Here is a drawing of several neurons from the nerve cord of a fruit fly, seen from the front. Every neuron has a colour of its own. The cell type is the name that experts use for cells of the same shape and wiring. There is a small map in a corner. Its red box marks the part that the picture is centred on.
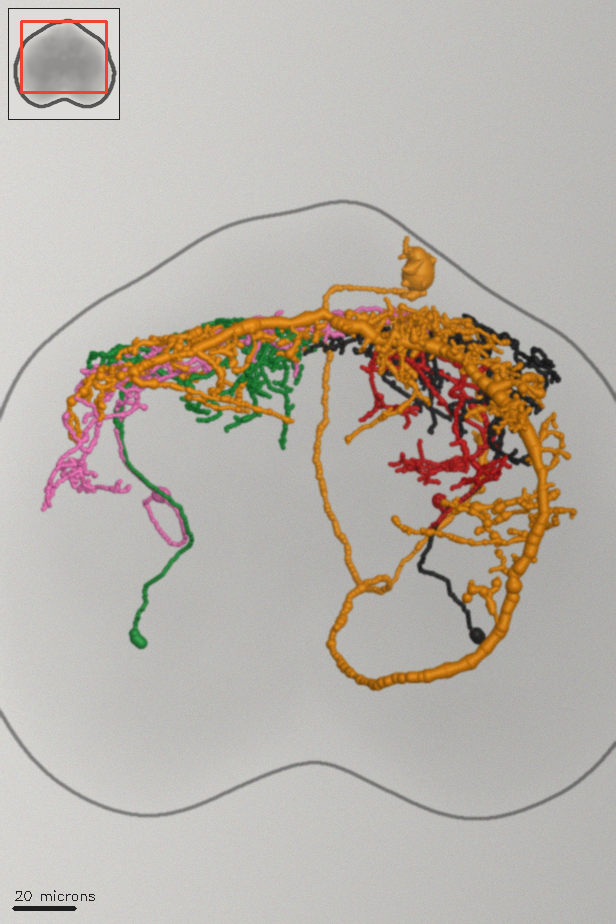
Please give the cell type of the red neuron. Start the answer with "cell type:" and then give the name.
cell type: IN03B069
